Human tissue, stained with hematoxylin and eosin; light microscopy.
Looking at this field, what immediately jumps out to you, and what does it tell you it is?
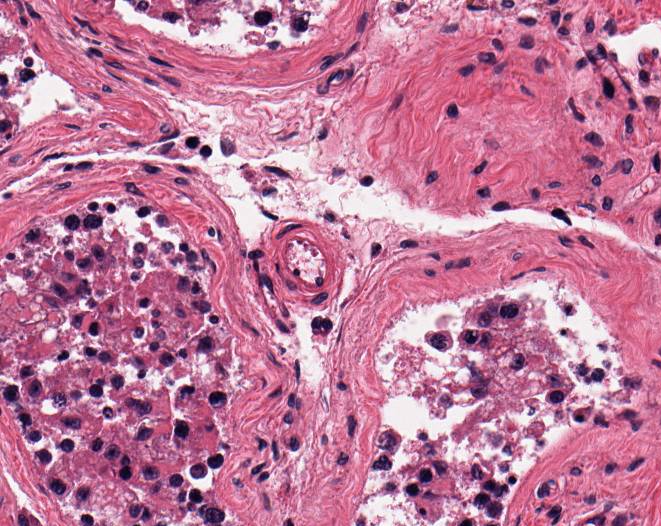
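Seminiferous tubule is shown, cut as rounded compartments that divide the field.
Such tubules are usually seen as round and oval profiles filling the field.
Thick bands of pink fibrous tissue separate them, and their walls are concentric layers of wavy pink collagen with flattened, spindle-shaped nuclei. Many nuclei inside are round and stain dark purple. Near the centre, between compartments, sits a small round vessel with a thick pink wall and narrow lumen.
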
